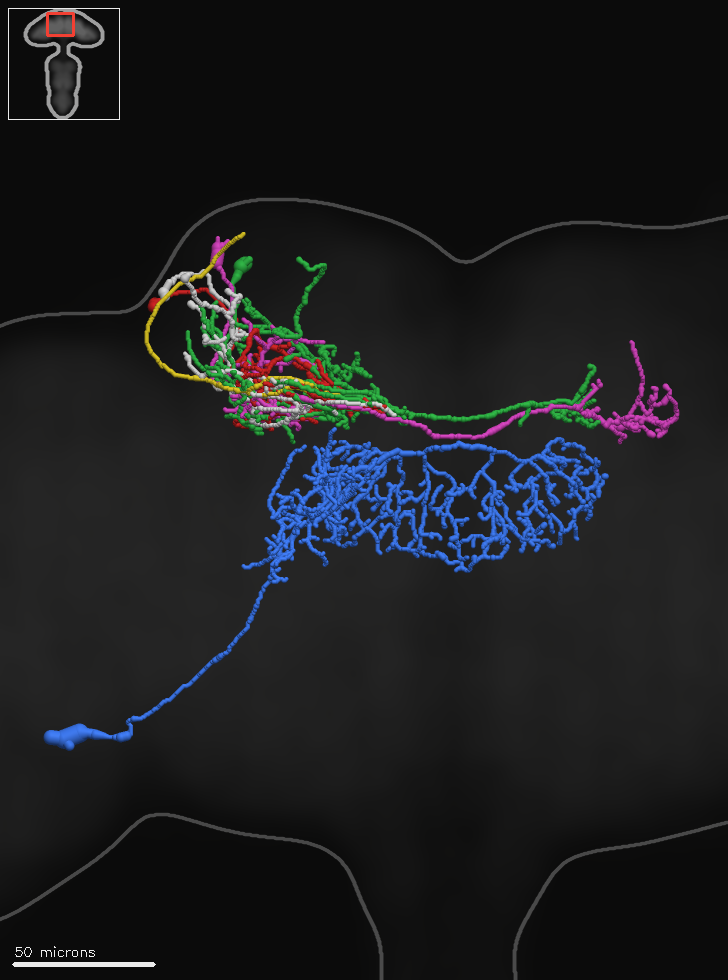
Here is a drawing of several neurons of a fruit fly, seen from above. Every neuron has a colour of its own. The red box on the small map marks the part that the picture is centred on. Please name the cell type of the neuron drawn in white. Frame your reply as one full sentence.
As its cell type, this neuron has v2LN39a.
